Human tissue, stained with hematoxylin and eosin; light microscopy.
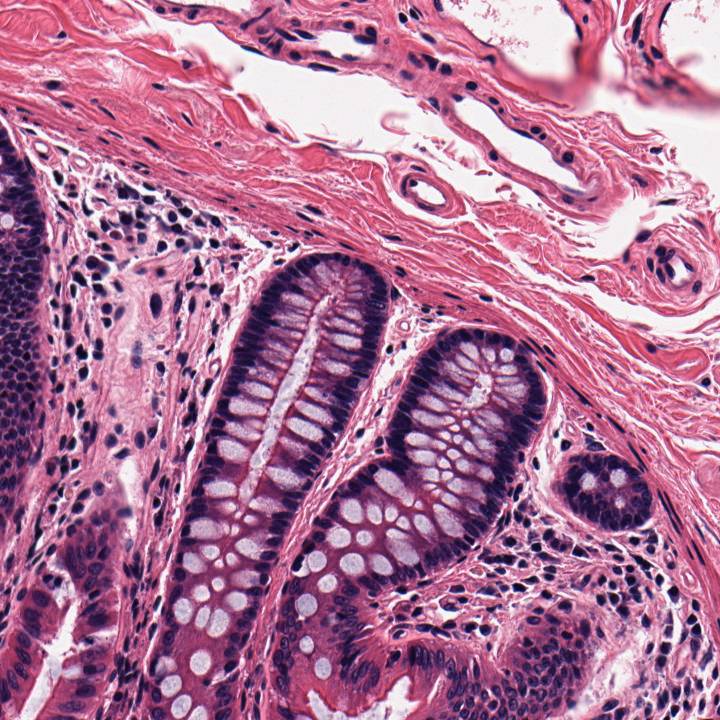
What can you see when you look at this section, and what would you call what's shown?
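A band of pink fibrous tissue crosses the upper field obliquely, above the glands. A single layer of columnar cells lines the glands, dark nuclei at its outer edge, with numerous goblet cells and their pale rounded mucin vacuoles crowded among them. This is transverse colon.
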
